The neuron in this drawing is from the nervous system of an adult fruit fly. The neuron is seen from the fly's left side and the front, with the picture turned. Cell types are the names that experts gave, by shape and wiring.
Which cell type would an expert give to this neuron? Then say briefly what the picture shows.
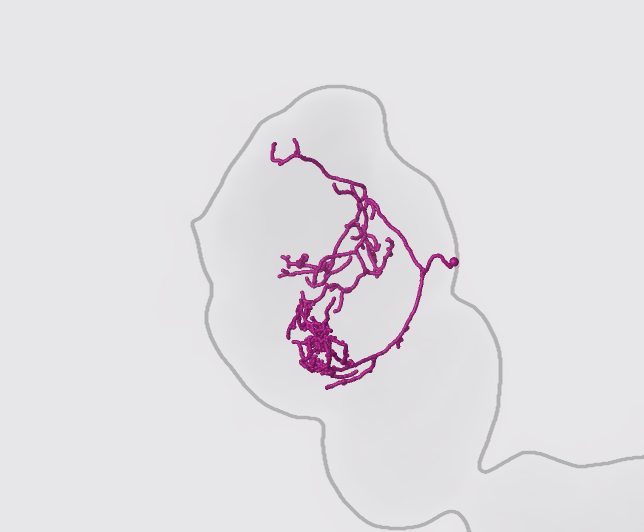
Its cell type is AVLP470_a. It is a central-brain intrinsic neuron. As drawn here it is taller than it is wide.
